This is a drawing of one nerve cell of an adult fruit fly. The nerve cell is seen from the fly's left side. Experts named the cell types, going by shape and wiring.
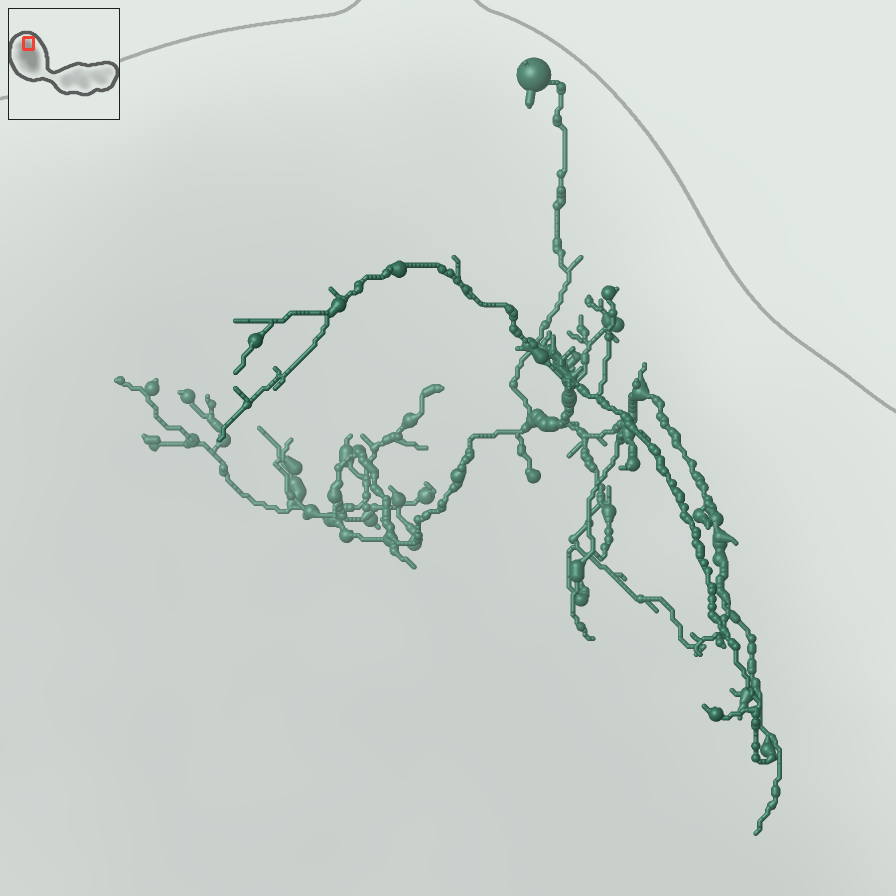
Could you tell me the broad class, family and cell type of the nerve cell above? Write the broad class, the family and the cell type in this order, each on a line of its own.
central-brain intrinsic neuron
hemilineage CLp1
SLP402_a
